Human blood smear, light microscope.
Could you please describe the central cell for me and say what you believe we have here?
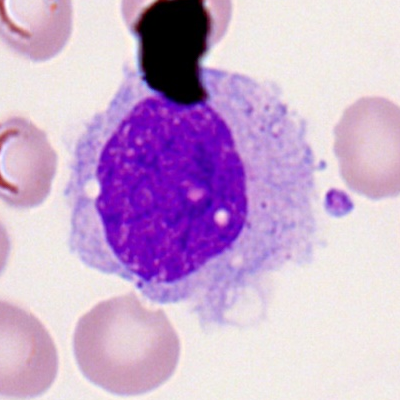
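Outline irregular, edges frayed and ruffled. Cytoplasm with fine, dust-like pinkish granules. A few small clear round spots over the nucleus. Small purple fragment just to the right of the cell. Cell: monocyte.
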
